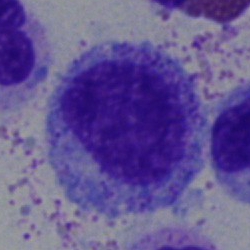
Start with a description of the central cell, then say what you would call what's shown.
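Roughly round outline, its edge finely bumpy rather than smooth. Chromatin stains dark purple, dense throughout the nucleus. Cytoplasmic rim widest below the nucleus. Name: promyelocyte.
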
